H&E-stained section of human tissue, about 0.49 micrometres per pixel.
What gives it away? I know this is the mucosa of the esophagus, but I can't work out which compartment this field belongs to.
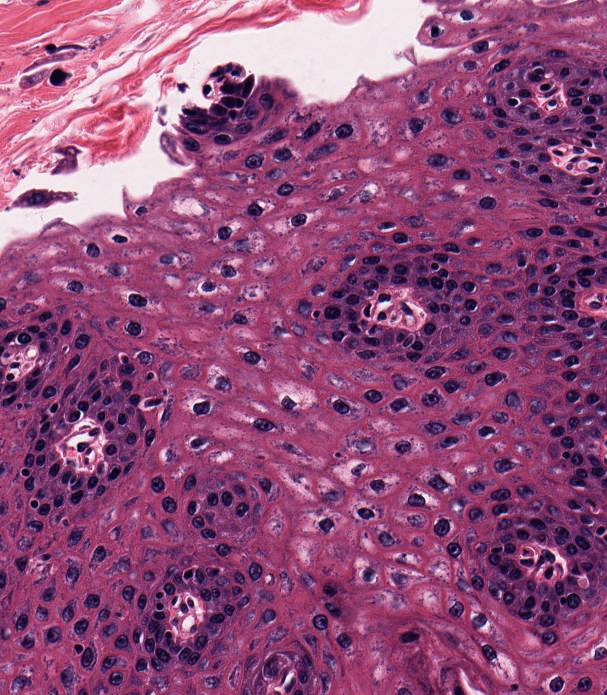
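That's stratified squamous nonkeratinized epithelium. Nucleated cells reach the surface, with no thick layer of anucleate keratin on top.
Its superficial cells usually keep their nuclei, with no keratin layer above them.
Small round cores of loose connective tissue, each with a capillary, sit as islands in it; between them the cells are large, polygonal and distinctly bordered, with abundant pink cytoplasm.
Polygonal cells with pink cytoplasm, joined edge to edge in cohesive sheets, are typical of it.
Wavy pink fibrous strands lie in the upper left corner, set off by white empty space.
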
